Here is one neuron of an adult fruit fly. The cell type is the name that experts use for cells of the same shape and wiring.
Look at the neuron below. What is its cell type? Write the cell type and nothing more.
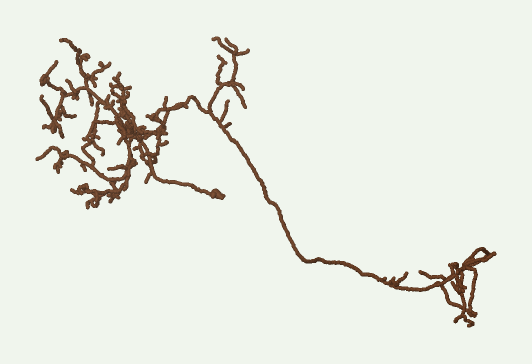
AN08B022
